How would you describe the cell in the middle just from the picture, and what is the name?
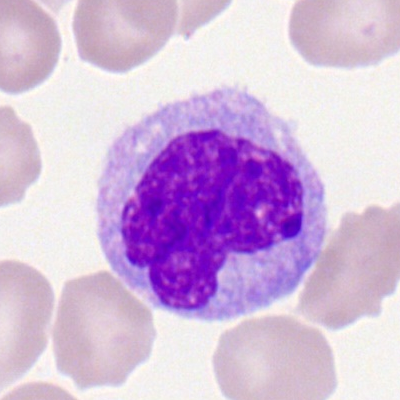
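The cell border appears faintly frayed rather than crisply smooth. Its nucleus is folded and carries a notch on the lower edge. Chromatin within the nucleus is lacy and patchy, not dense and uniform. The cytoplasm is pale greyish blue. This cell is a monocyte.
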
